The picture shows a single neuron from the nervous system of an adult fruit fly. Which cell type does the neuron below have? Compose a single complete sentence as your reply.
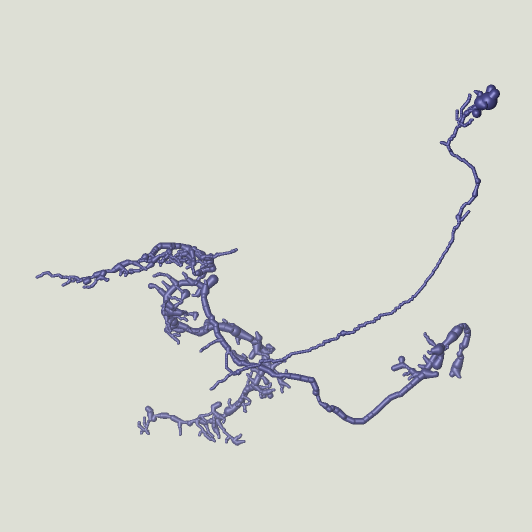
As a matter of cell type, the neuron is IN07B027.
